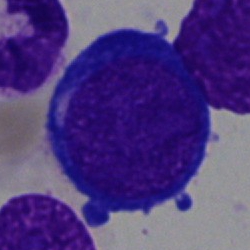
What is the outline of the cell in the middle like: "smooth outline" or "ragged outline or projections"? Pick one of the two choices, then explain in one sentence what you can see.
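Ragged outline or projections. Small rounded blebs project from the lower edge of the cell.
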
